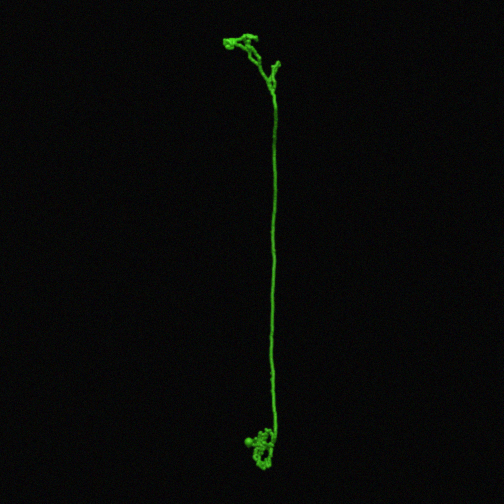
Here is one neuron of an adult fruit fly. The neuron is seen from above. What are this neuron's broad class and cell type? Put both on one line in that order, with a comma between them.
ascending neuron, ANXXX410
